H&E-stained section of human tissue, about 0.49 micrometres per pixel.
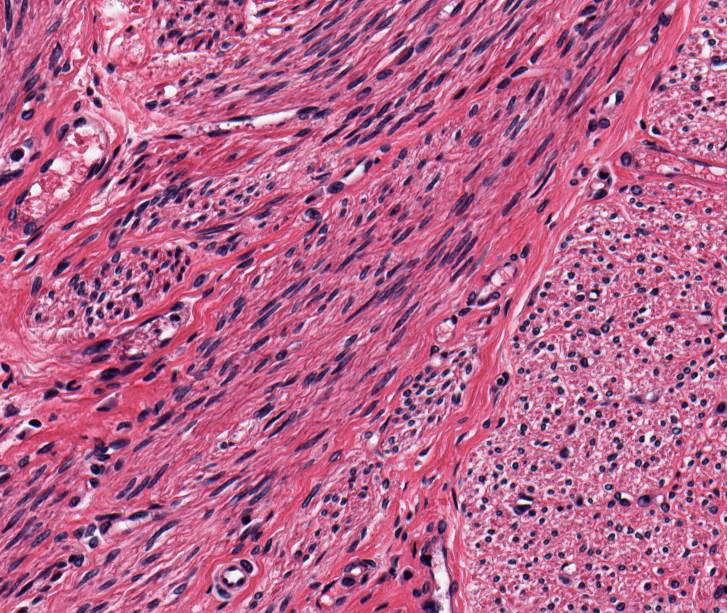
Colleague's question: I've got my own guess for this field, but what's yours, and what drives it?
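You're looking at smooth muscle. See how its spindle cells gather in bundles running diagonally from lower left to upper right, across the left and centre. Their nuclei are slender, elongated and dark, with tapered ends.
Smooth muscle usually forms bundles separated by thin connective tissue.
Here, bright pink collagen lies between the cells and forms bands between the bundles.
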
